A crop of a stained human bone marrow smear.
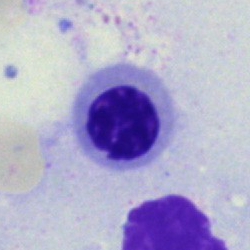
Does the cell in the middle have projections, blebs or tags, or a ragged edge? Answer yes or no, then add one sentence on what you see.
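No. The cell outline is round and smooth.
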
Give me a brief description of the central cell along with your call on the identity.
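Nucleus: roughly central, with cytoplasm on every side. Chromatin: dark purple, dense and coarsely clumped. Nucleoli: none visible. Cytoplasm: free of vacuoles. Name: erythroblast.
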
